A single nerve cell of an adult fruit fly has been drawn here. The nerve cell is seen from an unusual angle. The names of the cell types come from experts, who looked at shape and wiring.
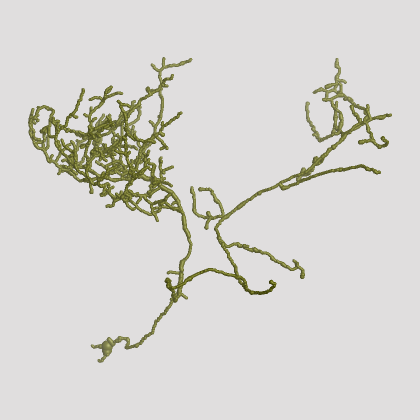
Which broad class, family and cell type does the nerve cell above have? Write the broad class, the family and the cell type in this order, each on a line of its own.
central-brain intrinsic neuron
hemilineage VLPl2_posterior
LHAV2b5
